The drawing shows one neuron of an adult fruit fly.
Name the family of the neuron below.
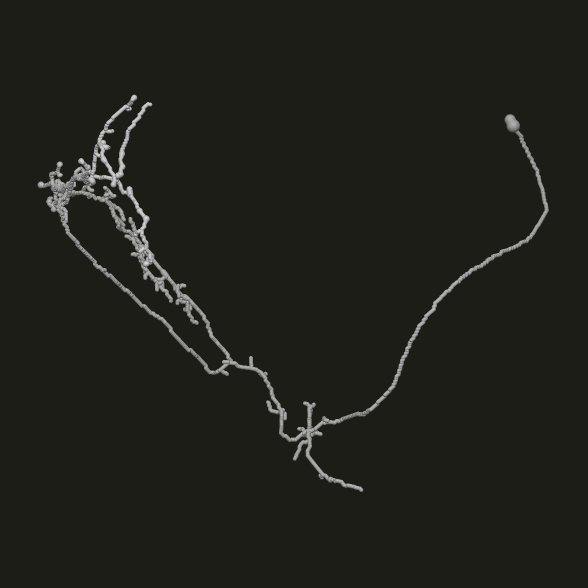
hemilineage WEDa2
